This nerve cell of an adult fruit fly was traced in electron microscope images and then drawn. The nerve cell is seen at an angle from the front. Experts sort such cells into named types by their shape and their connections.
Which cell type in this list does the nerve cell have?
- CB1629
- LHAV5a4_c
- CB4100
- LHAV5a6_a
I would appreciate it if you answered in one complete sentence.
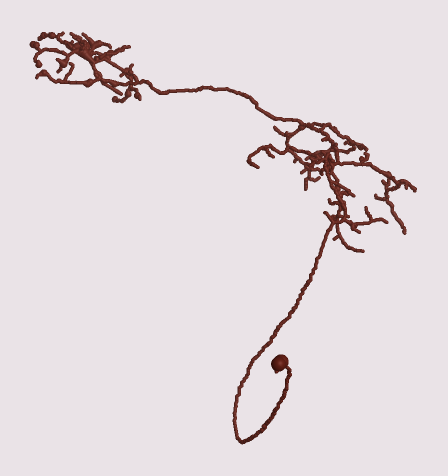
The cell type for the nerve cell is LHAV5a6_a.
